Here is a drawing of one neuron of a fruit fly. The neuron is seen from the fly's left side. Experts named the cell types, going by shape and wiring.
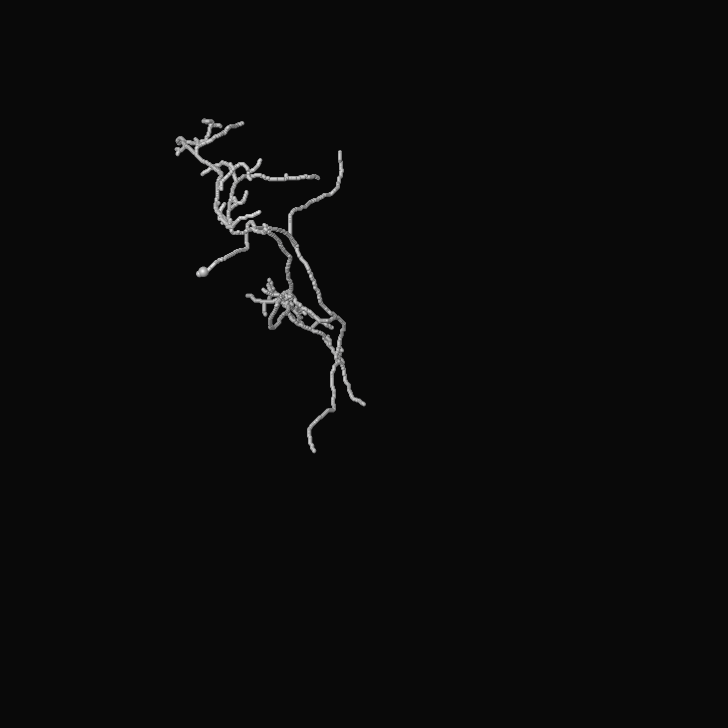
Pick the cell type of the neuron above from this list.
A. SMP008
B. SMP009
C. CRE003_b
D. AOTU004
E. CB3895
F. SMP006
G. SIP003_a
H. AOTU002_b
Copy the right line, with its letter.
D. AOTU004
